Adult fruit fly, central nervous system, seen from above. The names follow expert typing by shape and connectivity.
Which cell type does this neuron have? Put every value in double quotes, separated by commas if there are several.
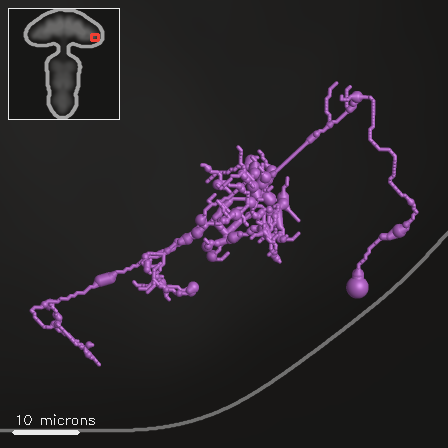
"Mi10"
